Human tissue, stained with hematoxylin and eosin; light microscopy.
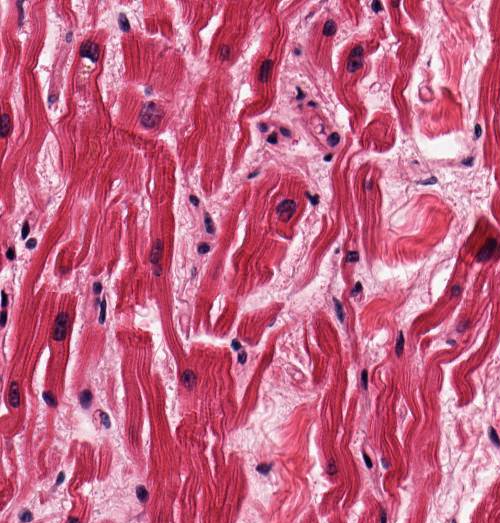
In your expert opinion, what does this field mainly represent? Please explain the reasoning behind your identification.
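Myocardium fills this field. Some fibres branch, as in the Y-shaped fibre near the bottom centre, and their oval nuclei lie in the middle of the fibre, not at its edge.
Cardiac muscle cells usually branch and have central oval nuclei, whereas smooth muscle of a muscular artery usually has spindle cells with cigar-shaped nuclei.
The fibres run wavily, mainly from top to bottom, with pale, loose, wispy connective tissue between them.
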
